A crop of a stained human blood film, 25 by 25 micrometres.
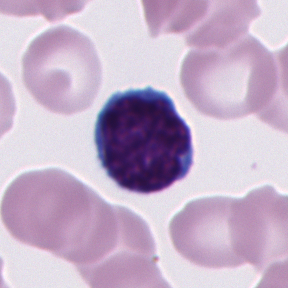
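A typical lymphocyte sits at the centre of this stained peripheral blood smear. Its outline is roughly round, and the nucleus has no indentation or lobes. The cytoplasm is only a thin rim at the edge of the cell, and no granules are visible in it.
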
